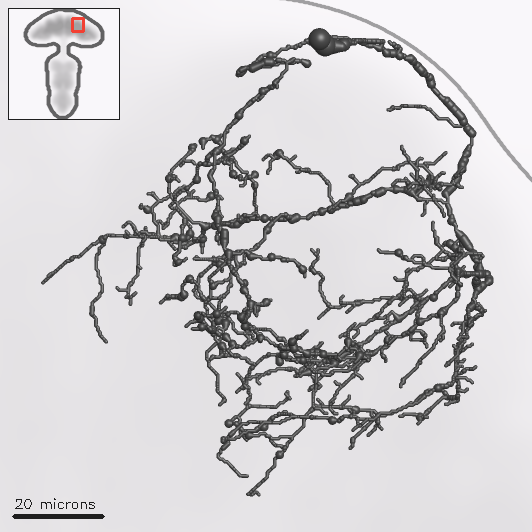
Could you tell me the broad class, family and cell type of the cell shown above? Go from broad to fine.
central-brain intrinsic neuron; hemilineage VLPa1_lateral; AVLP300_b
